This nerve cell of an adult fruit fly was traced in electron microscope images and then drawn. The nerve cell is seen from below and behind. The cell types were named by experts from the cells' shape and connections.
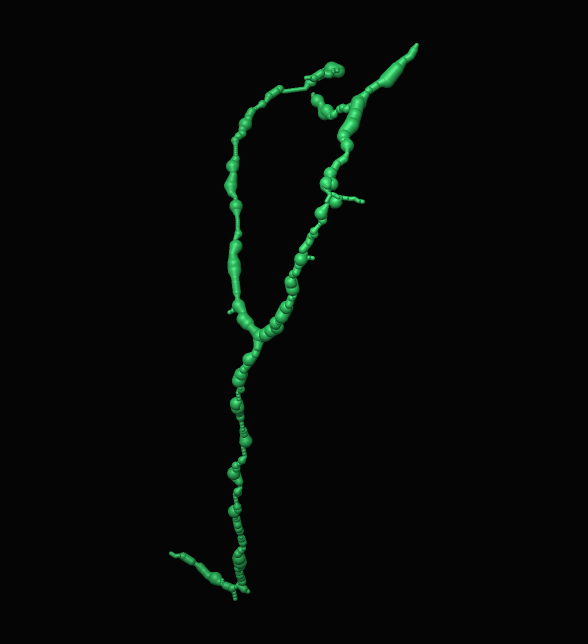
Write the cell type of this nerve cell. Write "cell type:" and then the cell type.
cell type: SNpp41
